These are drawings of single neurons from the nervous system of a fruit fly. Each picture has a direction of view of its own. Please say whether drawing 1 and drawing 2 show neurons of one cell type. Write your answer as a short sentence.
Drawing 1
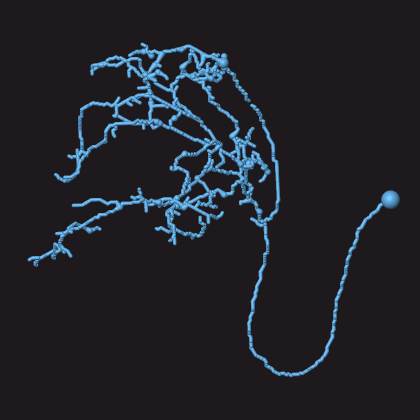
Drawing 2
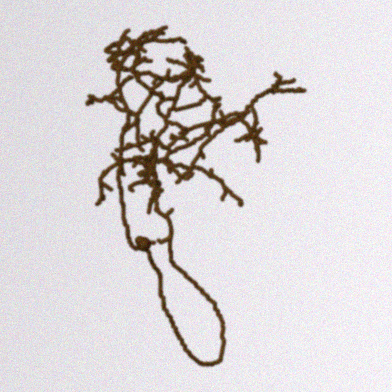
They are of the same cell type.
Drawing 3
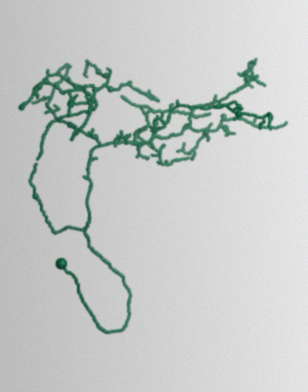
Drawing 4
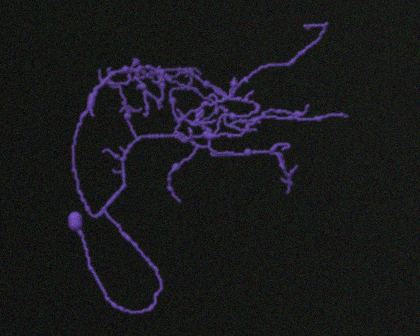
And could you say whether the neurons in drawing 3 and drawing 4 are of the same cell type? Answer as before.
They are of the same cell type.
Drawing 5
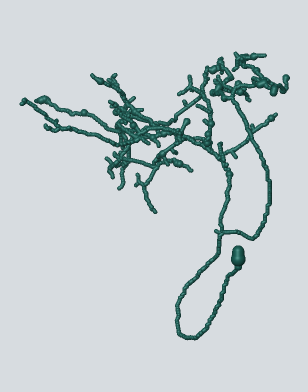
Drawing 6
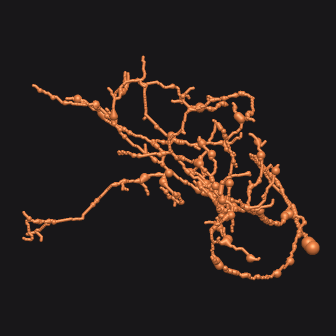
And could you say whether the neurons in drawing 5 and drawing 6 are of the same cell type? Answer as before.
They are of the same cell type.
